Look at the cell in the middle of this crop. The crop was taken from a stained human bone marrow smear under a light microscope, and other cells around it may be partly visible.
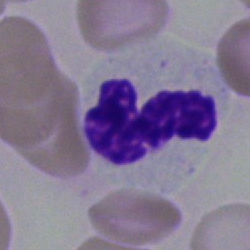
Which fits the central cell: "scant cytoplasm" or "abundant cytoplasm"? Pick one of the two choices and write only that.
Abundant cytoplasm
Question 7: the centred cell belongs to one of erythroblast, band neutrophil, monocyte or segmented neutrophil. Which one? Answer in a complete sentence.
For this crop, the central cell is a segmented neutrophil.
